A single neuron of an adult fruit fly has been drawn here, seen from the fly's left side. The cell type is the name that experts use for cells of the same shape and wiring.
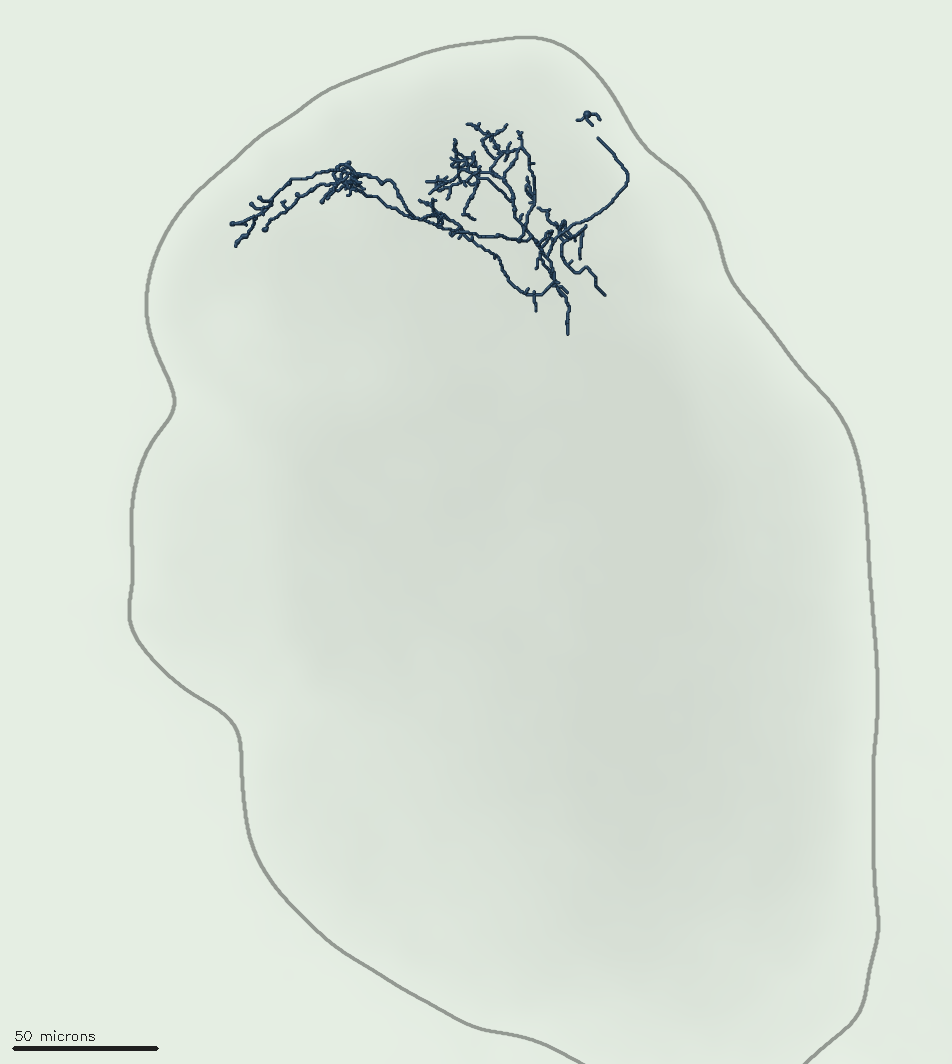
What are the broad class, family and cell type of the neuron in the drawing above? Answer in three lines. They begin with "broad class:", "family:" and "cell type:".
broad class: central-brain intrinsic neuron
family: hemilineage VLPd&p1_posterior
cell type: SLP330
